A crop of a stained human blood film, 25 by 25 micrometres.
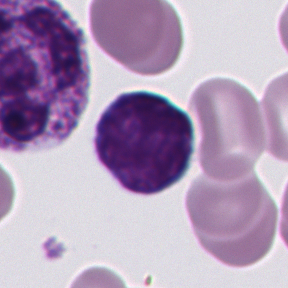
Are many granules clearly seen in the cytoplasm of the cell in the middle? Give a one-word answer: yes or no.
No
